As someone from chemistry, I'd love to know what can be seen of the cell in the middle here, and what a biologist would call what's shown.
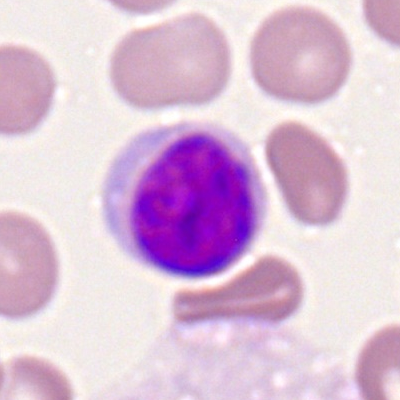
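Nucleus fills most of cell; only thin cytoplasmic rim left. Chromatin dense, dark purple. Cytoplasm pale blue; rim widest on left side. Lymphocyte.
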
